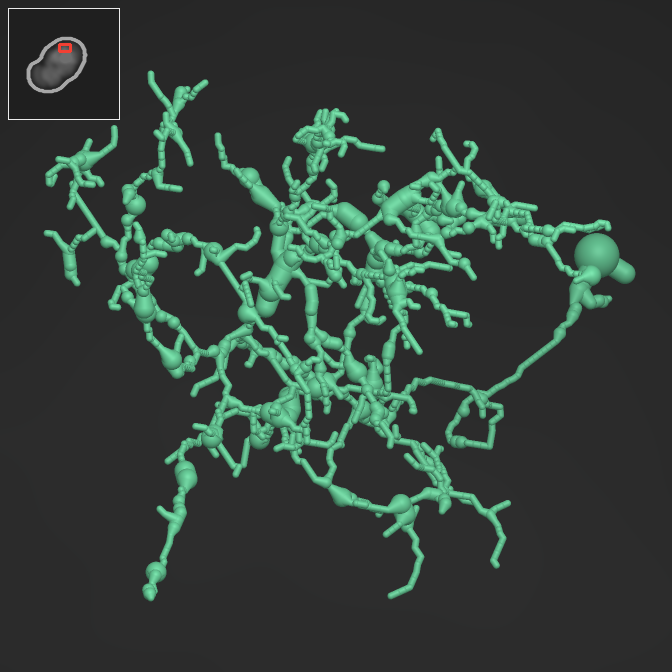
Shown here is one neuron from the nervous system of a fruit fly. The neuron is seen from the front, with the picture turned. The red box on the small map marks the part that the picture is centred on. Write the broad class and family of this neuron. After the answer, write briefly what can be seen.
It is a nerve-cord intrinsic neuron. Its family is hemilineage 20A.22A. The cell body can be seen on the right of the picture. Dozens of branch ends can be seen.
